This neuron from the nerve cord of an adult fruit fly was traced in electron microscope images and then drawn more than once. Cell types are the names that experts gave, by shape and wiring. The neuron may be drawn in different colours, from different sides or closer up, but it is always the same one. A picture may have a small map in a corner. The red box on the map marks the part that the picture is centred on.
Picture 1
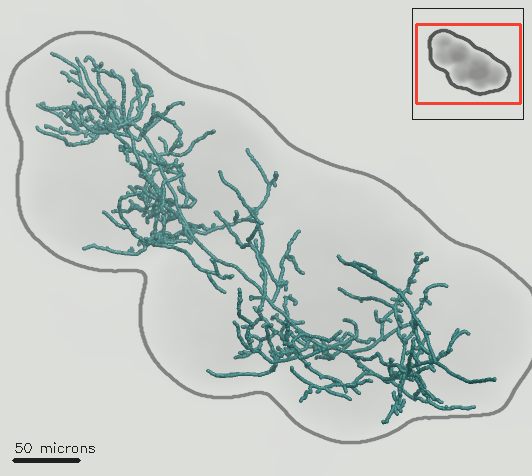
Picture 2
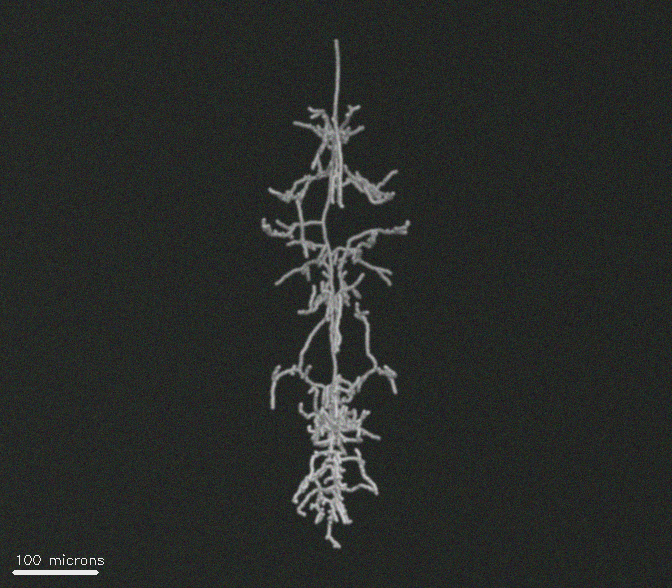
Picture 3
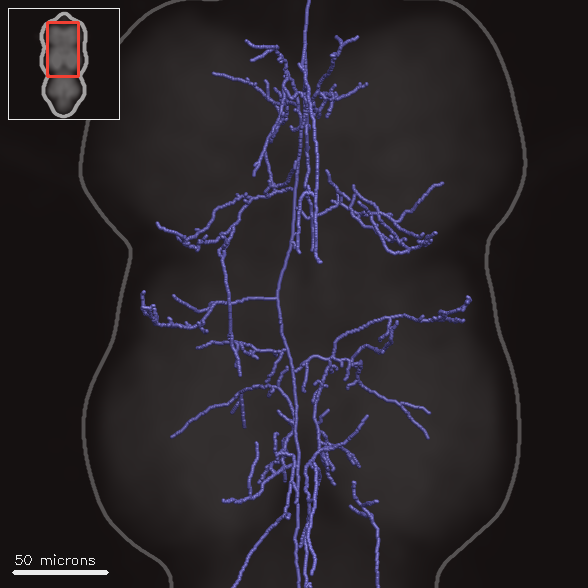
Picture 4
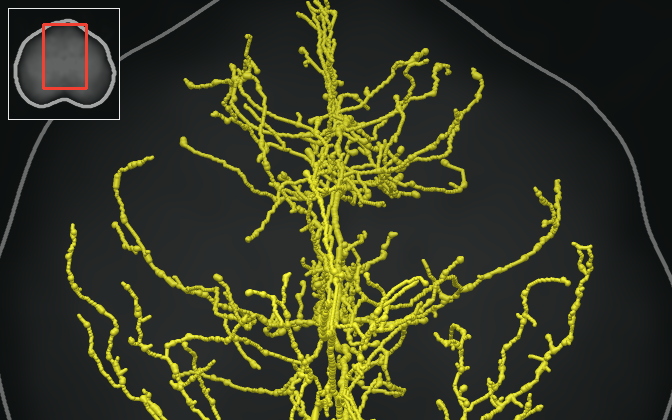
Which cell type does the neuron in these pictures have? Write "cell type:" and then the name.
cell type: DNg98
